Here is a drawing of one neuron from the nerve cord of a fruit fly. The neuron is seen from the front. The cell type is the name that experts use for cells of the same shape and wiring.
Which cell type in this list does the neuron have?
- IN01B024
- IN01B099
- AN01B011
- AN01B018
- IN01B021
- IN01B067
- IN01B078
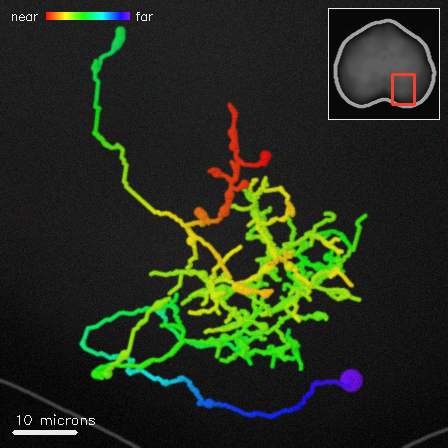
IN01B067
